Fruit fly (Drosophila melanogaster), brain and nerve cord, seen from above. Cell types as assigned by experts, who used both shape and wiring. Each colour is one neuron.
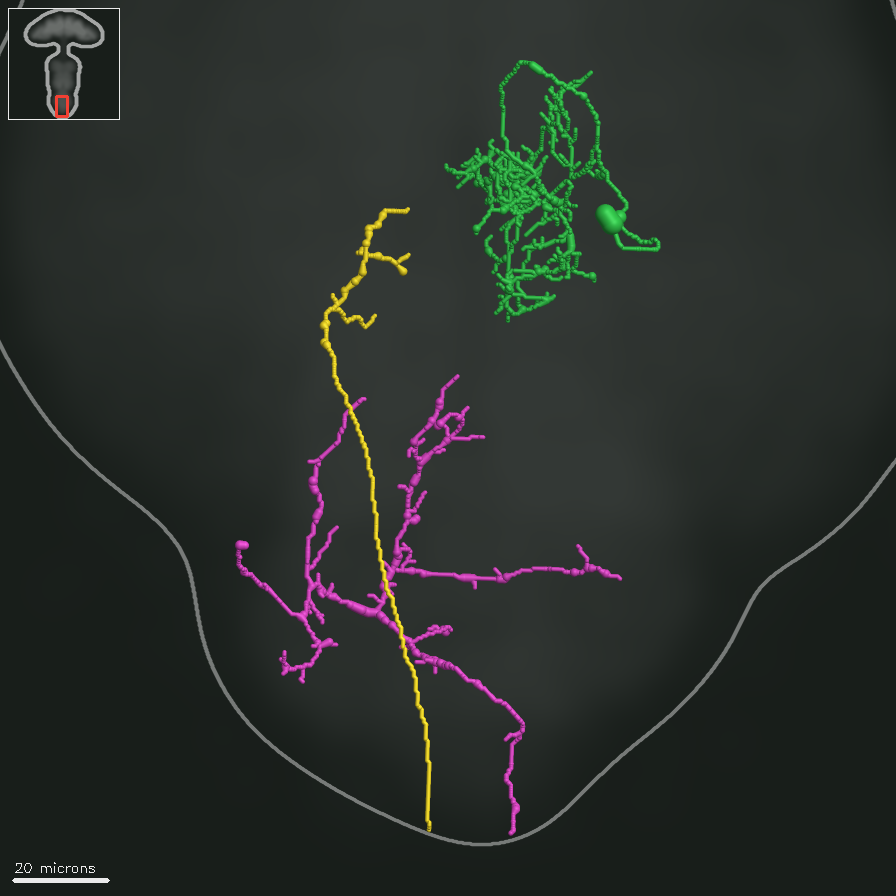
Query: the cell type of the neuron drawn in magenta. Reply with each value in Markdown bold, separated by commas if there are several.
**SNch01**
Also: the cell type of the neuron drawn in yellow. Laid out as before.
**SNxx14**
